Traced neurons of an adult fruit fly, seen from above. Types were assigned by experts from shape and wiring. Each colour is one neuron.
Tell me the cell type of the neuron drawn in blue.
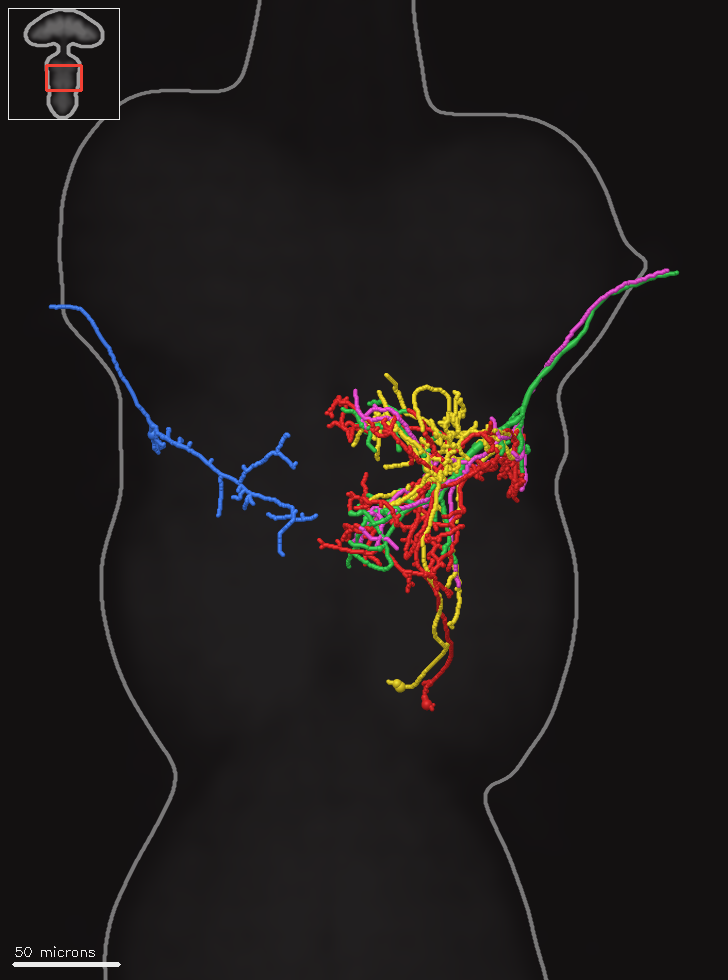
SNpp16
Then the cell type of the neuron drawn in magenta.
SNxx24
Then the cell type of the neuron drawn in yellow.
IN03B052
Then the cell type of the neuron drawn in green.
SNpp05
